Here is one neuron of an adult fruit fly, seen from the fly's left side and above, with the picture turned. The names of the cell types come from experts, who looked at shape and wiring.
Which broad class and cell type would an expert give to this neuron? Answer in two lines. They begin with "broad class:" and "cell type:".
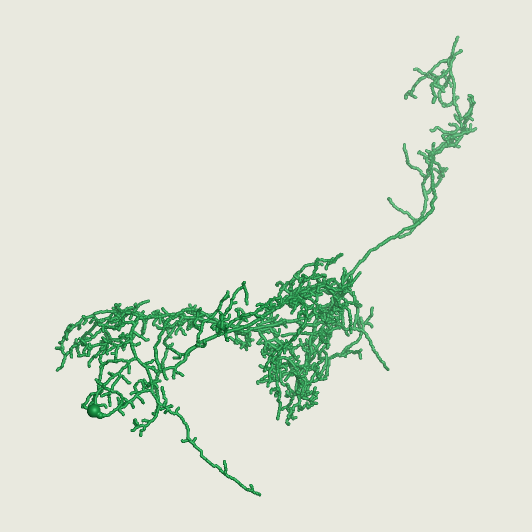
broad class: central-brain intrinsic neuron
cell type: CL095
